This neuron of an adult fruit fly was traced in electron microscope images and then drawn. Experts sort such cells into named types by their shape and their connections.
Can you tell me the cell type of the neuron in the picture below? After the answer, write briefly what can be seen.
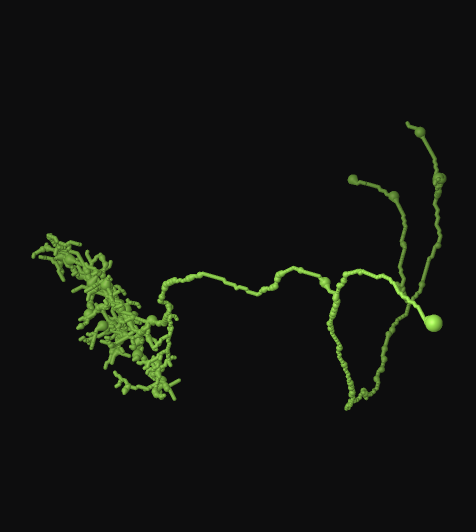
The cell type is LoVP1. It is a visual projection neuron. The cell body can be seen on the right of the picture. The picture shows dozens of branch ends.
